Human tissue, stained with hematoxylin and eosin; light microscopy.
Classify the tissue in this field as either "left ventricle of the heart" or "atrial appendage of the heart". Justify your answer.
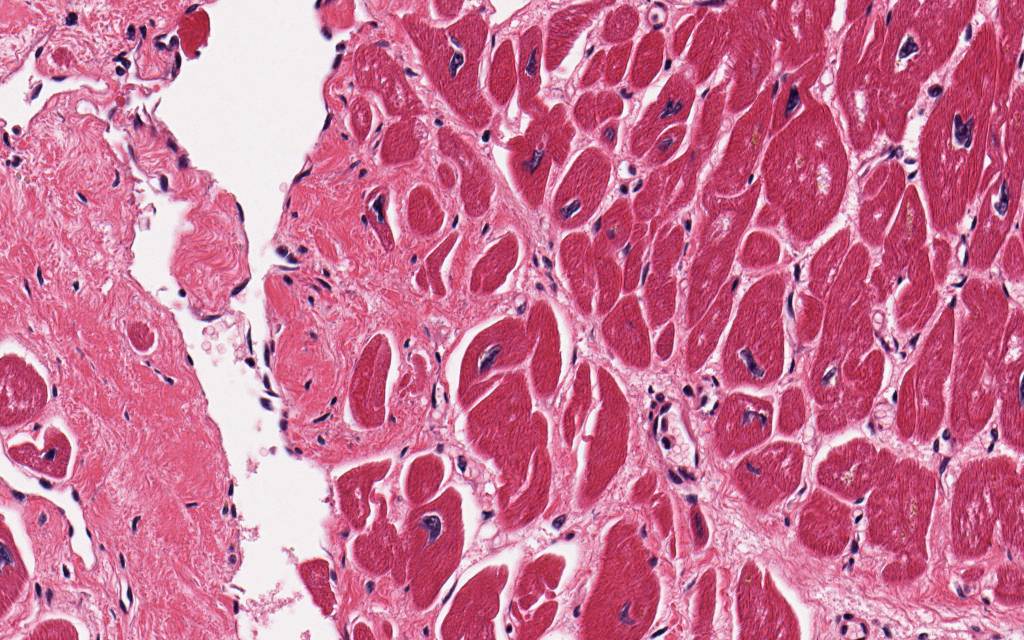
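This is left ventricle of the heart. Branching cardiac muscle fibres, cut mostly across or obliquely, fill the centre and right. Some fibres in the right half have fine golden-brown granules in the cytoplasm beside the nucleus. No fat cells are present anywhere. Narrow white shrinkage gaps separate many fibres from the collagen.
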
